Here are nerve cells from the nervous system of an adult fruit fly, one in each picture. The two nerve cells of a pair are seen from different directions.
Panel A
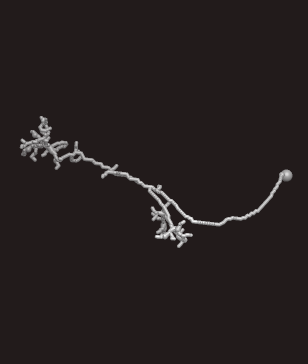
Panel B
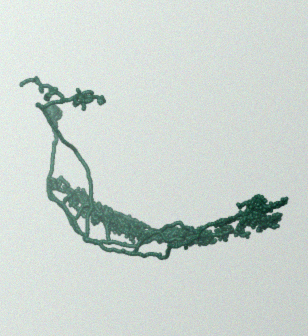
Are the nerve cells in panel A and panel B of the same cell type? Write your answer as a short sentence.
They are of different cell types.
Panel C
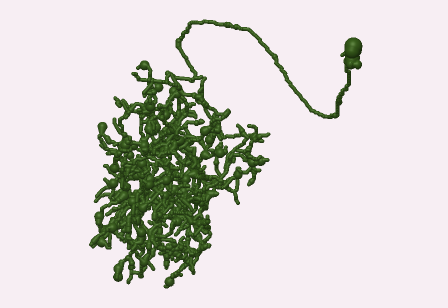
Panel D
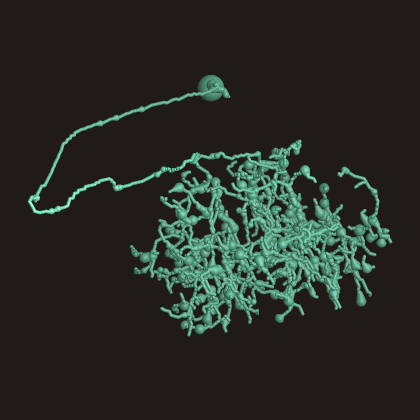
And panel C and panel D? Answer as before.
They are of the same cell type.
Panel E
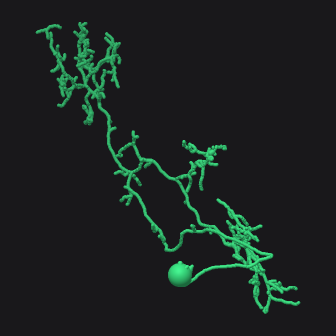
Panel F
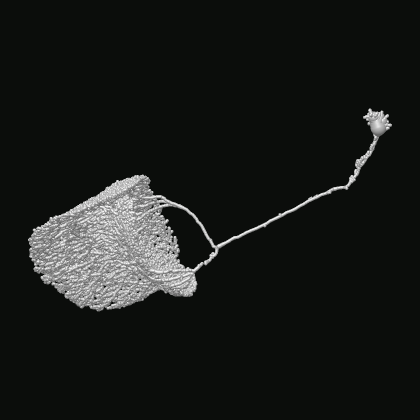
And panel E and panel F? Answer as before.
They are of different cell types.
